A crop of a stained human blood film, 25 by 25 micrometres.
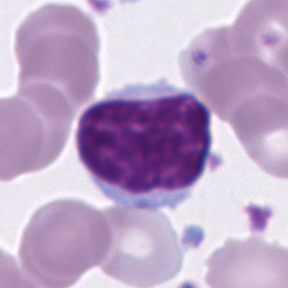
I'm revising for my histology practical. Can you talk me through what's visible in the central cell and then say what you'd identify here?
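First, the chromatin is dark purple and coarsely clumped, with paler streaks between the clumps. Second, the cytoplasm shows neither distinct granules nor vacuoles. Third, the upper edge of the cell has a finely irregular, slightly bumpy outline. Finally, the name: typical lymphocyte.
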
